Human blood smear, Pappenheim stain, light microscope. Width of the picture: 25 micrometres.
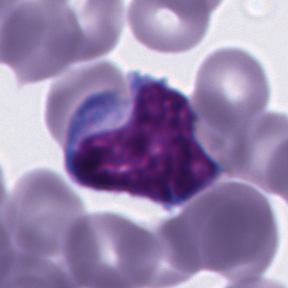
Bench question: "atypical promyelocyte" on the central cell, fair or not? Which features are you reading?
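Atypical promyelocyte rejected; typical lymphocyte. Deciding point is the chromatin: dark purple, coarsely clumped.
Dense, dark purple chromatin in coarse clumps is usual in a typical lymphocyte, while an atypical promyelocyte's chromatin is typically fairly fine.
Nucleus fills most of the cell.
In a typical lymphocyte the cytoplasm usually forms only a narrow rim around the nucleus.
That proportion agrees with typical lymphocyte. Also present: an irregular, angular outline, fine ragged projections from the top edge, and red cells pressed against it on several sides.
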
